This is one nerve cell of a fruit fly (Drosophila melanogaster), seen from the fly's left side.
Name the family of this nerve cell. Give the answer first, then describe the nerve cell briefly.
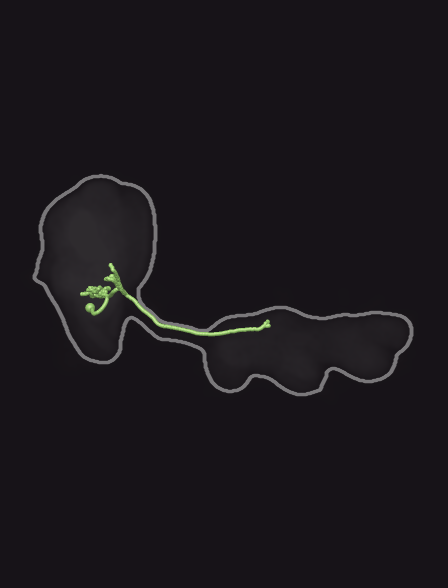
The family is hemilineage LB7. This is a descending neuron. The cell body is on the left of the picture. As drawn here it is more than twice as wide as it is tall.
